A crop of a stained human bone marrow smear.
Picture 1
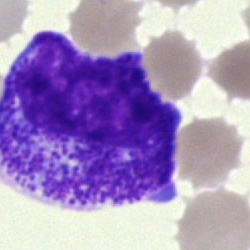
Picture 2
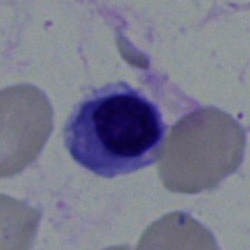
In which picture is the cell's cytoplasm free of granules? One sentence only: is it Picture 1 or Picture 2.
Visible granules are absent from the cytoplasm of the cell in picture 2.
